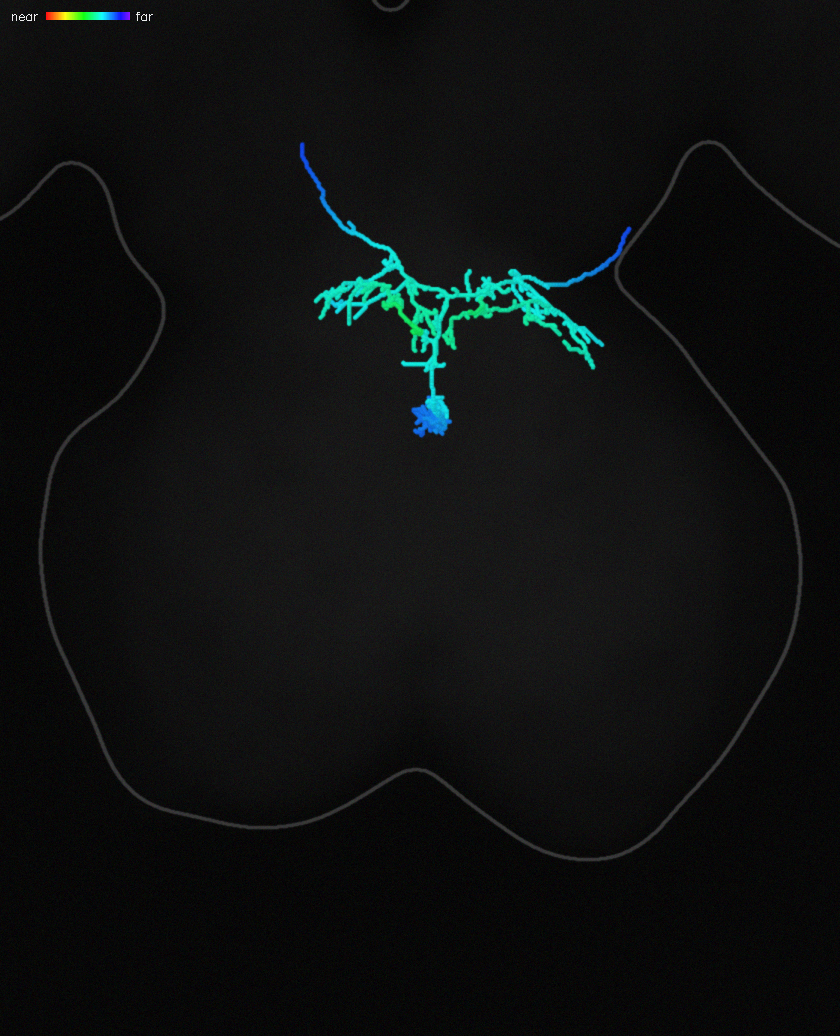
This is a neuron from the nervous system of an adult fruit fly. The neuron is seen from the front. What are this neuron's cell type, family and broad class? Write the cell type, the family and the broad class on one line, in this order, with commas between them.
EN00B025, hemilineage 00B, efferent neuron of the nerve cord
